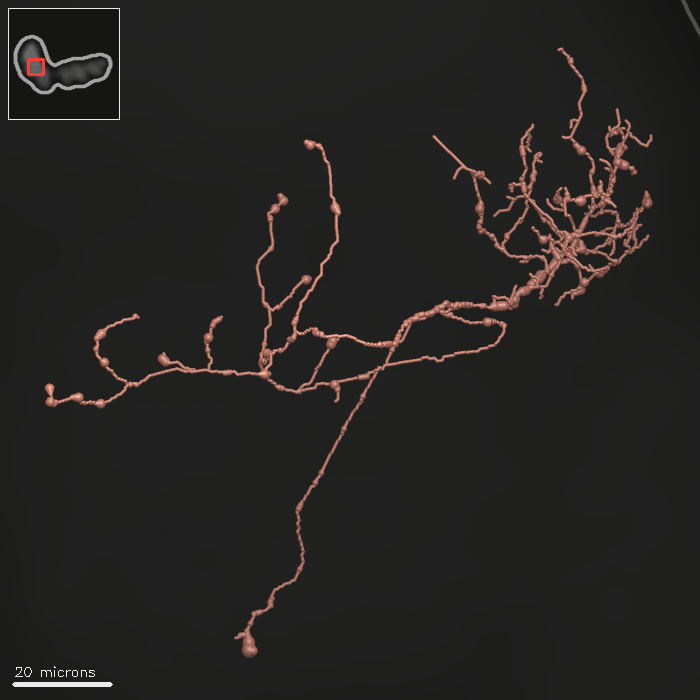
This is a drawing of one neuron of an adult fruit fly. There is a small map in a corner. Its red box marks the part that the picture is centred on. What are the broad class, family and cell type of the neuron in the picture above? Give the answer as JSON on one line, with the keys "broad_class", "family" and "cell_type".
{"broad_class": "central-brain intrinsic neuron", "family": "hemilineage VLPl2_posterior", "cell_type": "LHAV2b7_b"}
